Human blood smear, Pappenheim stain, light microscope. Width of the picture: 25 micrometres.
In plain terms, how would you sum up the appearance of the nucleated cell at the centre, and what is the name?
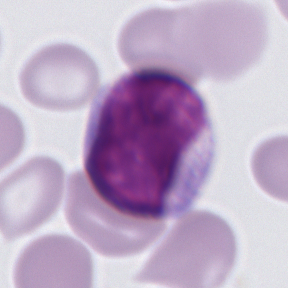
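Round to slightly oval, the cell has a smooth edge. Its chromatin is dark purple and clumped, with paler streaks between clumps, and no distinct nucleoli are seen. The cytoplasm shows only fine, faint stippling and no coarse granules. It is a large granular lymphocyte.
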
